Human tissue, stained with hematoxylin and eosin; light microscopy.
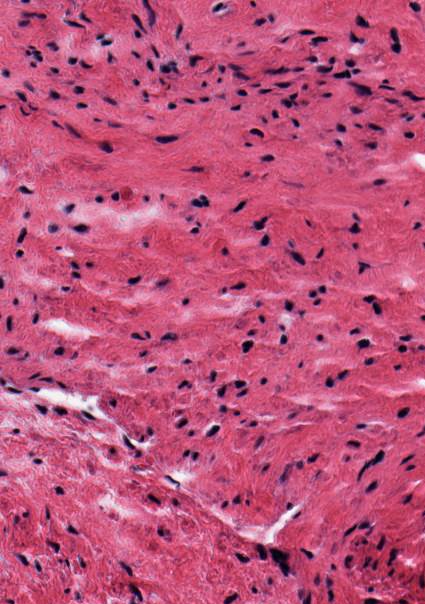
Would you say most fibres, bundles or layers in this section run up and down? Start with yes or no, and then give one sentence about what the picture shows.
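No. In the upper and middle field the bundles run roughly across the field from side to side.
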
